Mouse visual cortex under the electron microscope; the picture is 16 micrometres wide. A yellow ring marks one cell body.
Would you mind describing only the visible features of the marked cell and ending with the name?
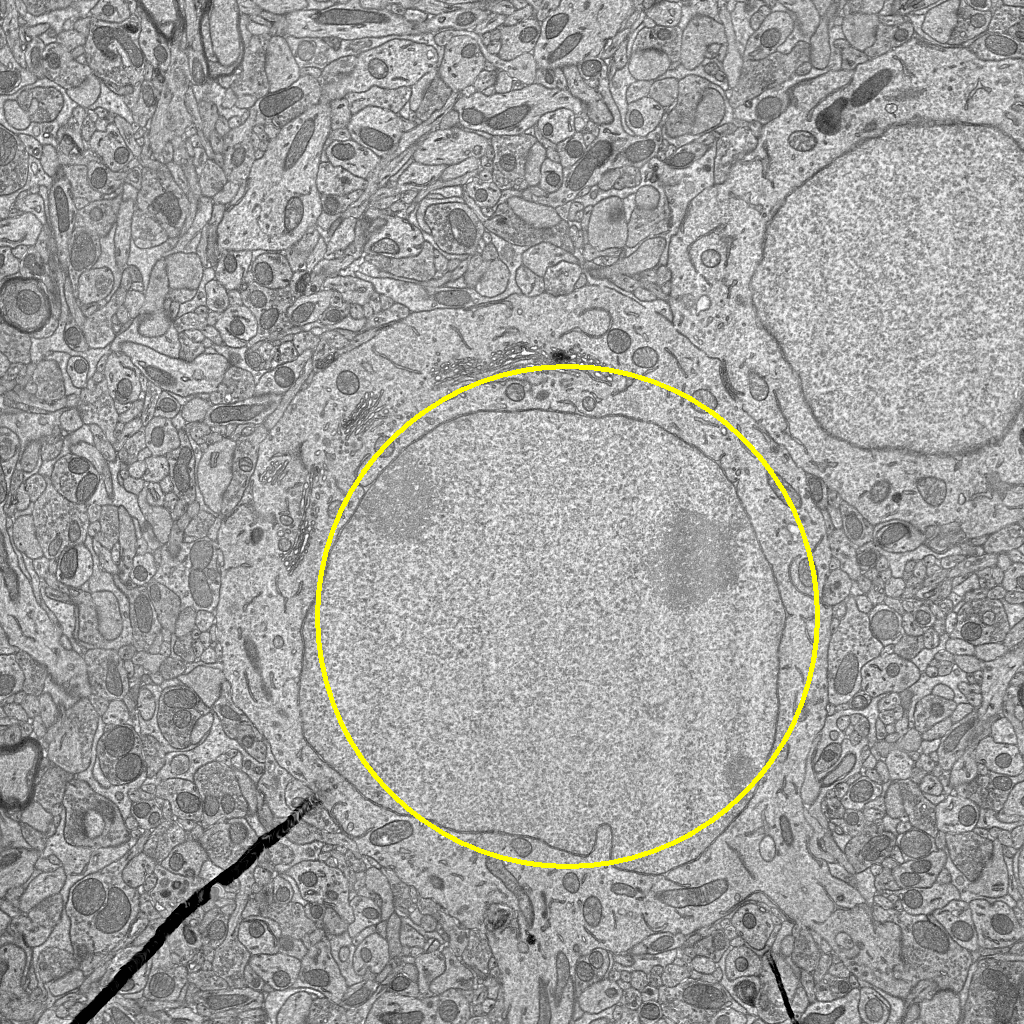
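Nucleus round, wholly within the picture. Golgi stacks in cytoplasm, upper left of nucleus. Neighbouring cell body with large pale nucleus, upper right. Black crack line across lower left of picture. Excitatory neuron.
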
